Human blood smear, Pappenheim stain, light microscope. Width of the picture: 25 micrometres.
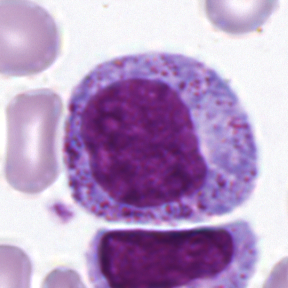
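Promyelocyte in a stained peripheral blood smear. The outline of the cell is roughly round, and the nucleus sits off-centre toward the left. The rim of cytoplasm is wider on the right of the nucleus than on the left. No clear vacuoles are seen in the cytoplasm.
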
